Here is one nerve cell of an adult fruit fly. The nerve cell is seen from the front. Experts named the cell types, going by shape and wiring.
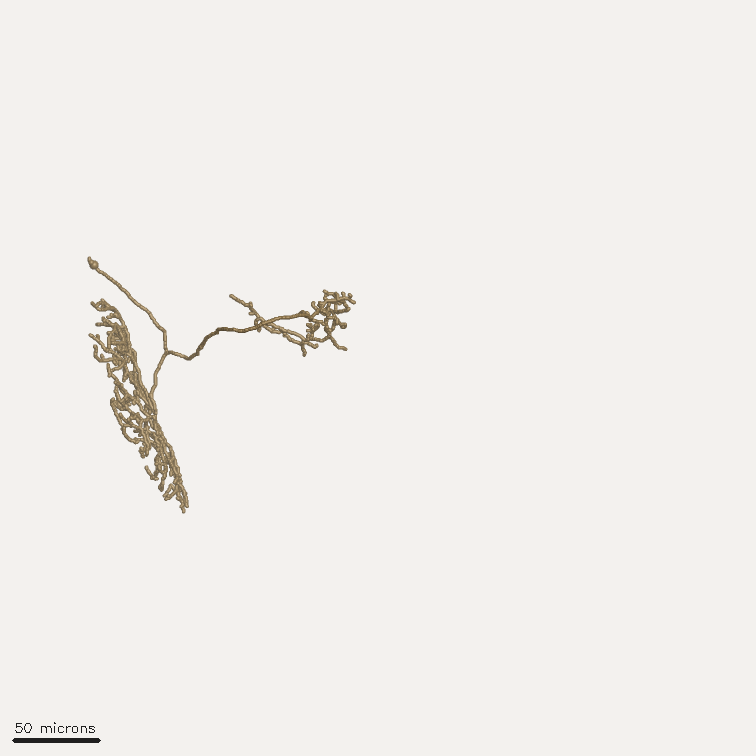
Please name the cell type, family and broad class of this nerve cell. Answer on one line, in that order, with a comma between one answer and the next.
LoVP29, LoVP, visual projection neuron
